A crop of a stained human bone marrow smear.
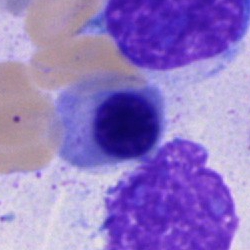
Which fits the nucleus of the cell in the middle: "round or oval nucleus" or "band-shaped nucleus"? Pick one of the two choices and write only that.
Round or oval nucleus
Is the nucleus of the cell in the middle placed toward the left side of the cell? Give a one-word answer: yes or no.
No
